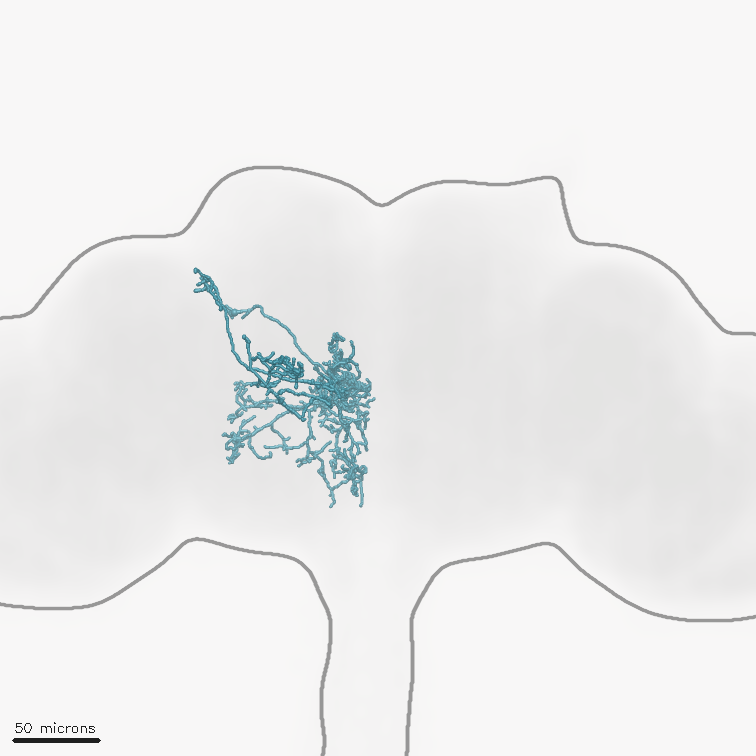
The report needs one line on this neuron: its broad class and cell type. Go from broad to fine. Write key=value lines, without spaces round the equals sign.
broad_class=central-brain intrinsic neuron
cell_type=GNG305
